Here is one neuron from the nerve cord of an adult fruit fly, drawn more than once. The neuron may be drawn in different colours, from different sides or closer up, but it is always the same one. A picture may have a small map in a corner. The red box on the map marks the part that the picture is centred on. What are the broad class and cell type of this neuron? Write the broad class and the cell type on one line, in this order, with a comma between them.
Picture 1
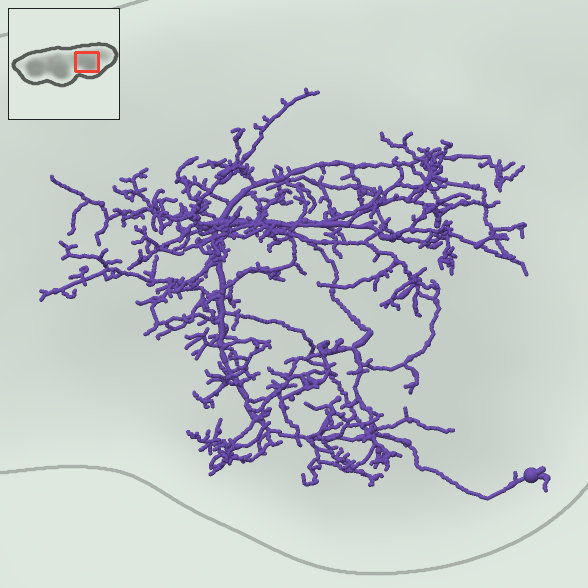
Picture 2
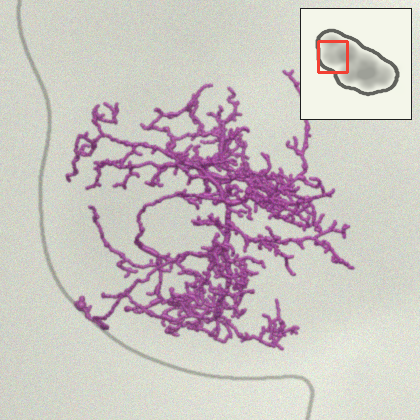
nerve-cord intrinsic neuron, INXXX468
